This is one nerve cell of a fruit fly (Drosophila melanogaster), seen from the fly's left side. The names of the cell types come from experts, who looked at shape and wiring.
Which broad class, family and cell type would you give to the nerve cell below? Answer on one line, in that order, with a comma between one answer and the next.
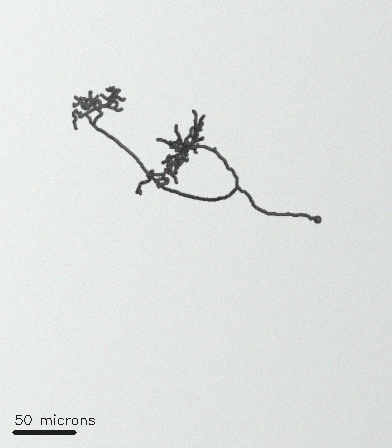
central-brain intrinsic neuron, hemilineage VLPl&p1_posterior, SMP570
